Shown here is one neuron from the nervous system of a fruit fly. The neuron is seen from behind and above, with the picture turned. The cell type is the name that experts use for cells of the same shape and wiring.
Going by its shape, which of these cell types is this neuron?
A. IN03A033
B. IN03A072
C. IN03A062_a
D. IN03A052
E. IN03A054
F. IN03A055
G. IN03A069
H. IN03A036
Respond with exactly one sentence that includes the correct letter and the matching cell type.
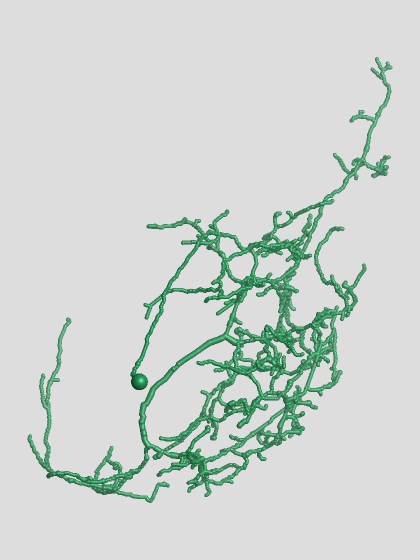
Option H is IN03A036, the cell type of the neuron.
